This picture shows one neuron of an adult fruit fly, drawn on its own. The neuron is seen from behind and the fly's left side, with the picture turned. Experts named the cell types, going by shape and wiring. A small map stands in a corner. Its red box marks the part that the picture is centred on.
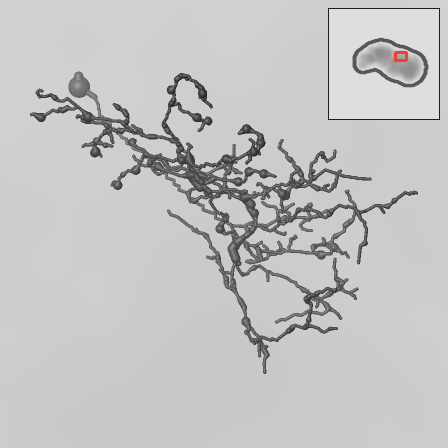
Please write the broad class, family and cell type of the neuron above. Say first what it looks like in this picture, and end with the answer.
The cell body can be seen at the upper left of the picture. The picture shows dozens of branch ends. This is a central-brain intrinsic neuron. The family is hemilineage TRdl_b. The cell type is GNG270.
